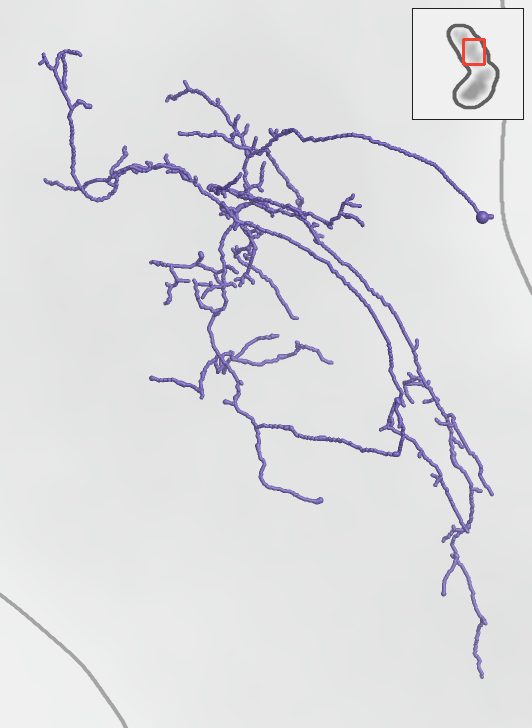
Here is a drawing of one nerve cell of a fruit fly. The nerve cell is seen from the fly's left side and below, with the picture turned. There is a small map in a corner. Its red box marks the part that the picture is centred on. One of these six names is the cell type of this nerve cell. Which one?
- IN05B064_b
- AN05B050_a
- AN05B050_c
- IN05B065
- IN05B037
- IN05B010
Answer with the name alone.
IN05B065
